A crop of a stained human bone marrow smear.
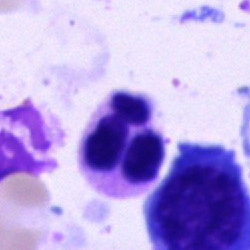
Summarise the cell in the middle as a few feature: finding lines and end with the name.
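Outline: smooth and rounded
Chromatin: dark, densely condensed throughout the lobes
Nucleoli: none visible in the nuclear lobes
Cytoplasm: pale pinkish-lilac
Name: segmented neutrophil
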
